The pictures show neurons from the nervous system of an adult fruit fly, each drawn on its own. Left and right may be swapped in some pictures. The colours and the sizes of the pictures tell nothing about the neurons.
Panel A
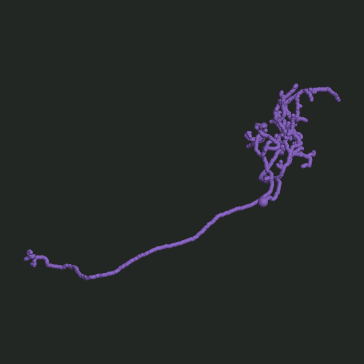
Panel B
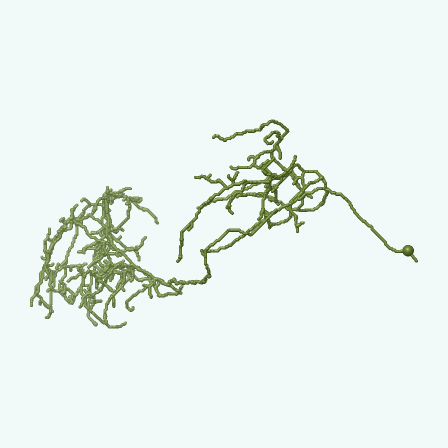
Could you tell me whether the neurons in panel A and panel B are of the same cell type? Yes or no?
no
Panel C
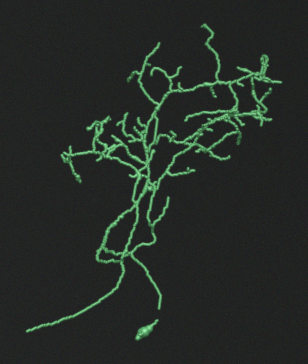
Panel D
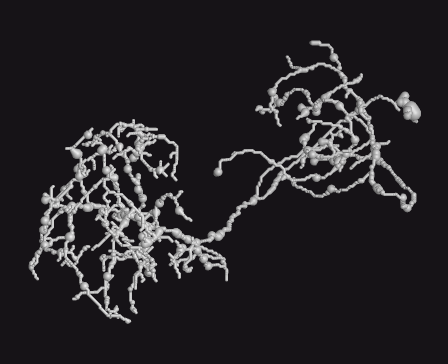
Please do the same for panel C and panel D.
no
